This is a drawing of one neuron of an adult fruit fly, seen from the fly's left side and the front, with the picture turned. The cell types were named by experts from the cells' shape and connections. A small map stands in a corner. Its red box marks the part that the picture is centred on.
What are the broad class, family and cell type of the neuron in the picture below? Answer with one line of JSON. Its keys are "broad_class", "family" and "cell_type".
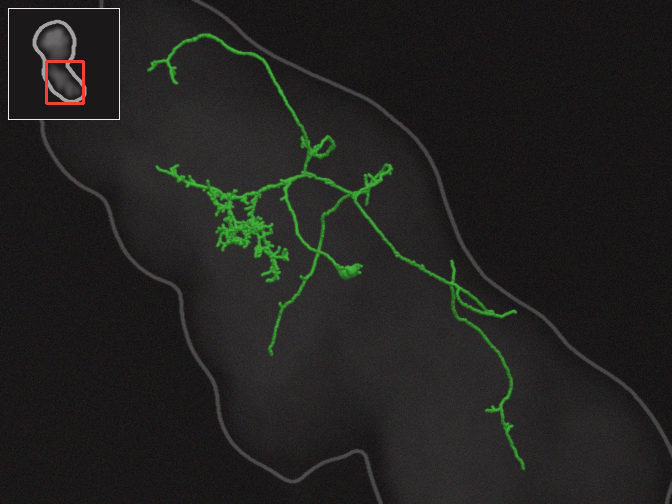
{"broad_class": "nerve-cord intrinsic neuron", "family": "hemilineage 18B", "cell_type": "IN18B032"}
